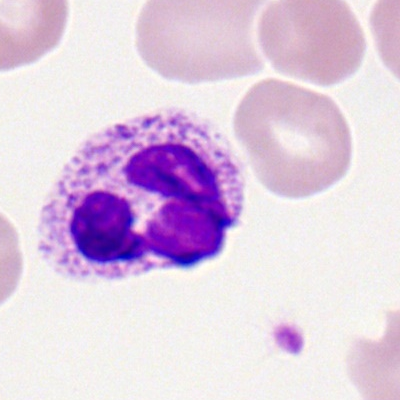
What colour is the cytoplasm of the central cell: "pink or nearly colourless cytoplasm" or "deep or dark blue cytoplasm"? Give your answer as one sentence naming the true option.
In this cell, the cytoplasm is pink, salmon or almost colourless, lacking any blue or grey.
